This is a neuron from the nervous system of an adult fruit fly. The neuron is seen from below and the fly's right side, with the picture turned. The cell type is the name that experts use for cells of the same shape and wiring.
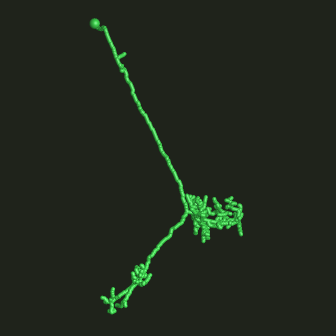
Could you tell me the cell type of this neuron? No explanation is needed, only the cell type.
TmY20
